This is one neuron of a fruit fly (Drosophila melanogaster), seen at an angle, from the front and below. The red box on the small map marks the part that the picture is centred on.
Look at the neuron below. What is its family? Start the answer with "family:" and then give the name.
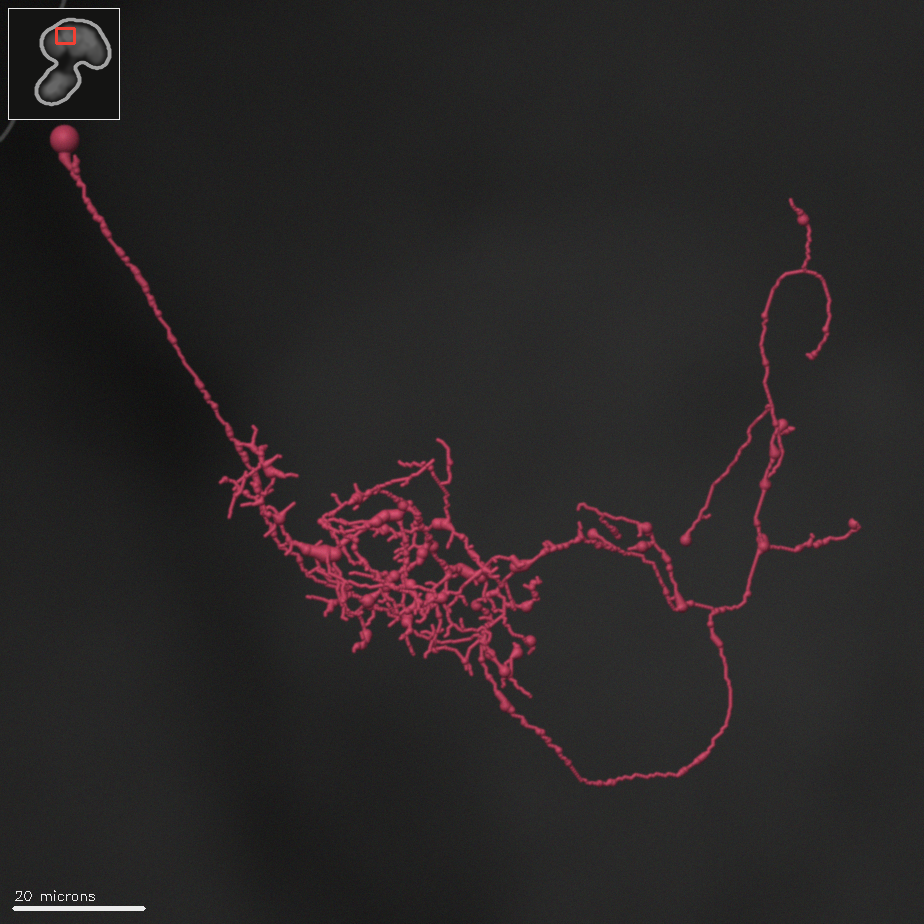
family: hemilineage LHl4_posterior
